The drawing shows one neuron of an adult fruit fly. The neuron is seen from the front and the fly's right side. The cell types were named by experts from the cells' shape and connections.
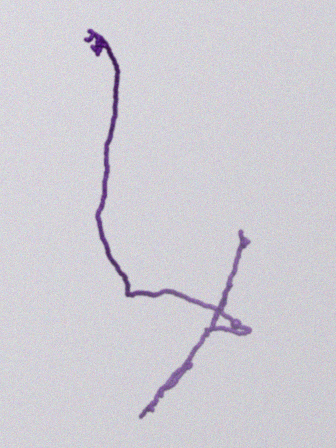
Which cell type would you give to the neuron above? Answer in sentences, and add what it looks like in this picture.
Its cell type is MeTu4d. It is a visual projection neuron. As drawn here it is taller than it is wide.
